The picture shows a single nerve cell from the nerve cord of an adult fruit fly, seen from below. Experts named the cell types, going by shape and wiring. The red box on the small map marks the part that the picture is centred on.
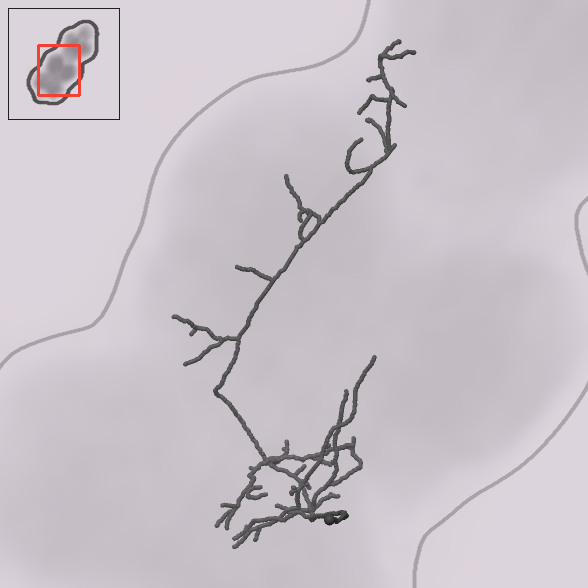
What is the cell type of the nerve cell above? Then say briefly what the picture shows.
Its cell type is IN06A100. This is a nerve-cord intrinsic neuron. The picture shows dozens of branch ends. In this view it is taller than it is wide.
